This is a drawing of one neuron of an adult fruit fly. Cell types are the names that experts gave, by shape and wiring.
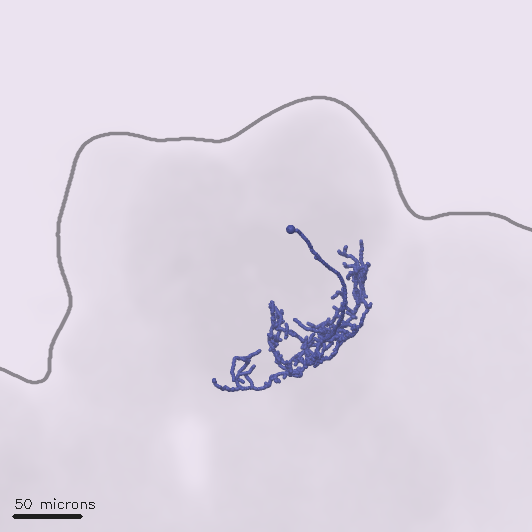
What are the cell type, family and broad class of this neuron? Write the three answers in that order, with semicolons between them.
IN03B058; hemilineage 03B; nerve-cord intrinsic neuron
